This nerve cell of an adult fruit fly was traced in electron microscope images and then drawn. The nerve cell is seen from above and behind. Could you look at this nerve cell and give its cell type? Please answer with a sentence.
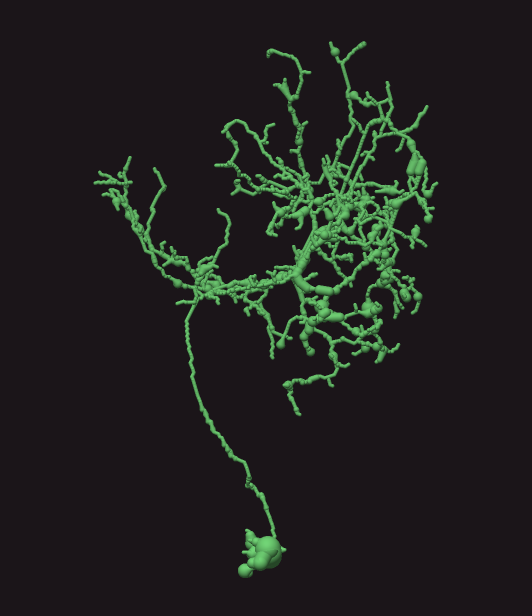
The cell type is IN21A038.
